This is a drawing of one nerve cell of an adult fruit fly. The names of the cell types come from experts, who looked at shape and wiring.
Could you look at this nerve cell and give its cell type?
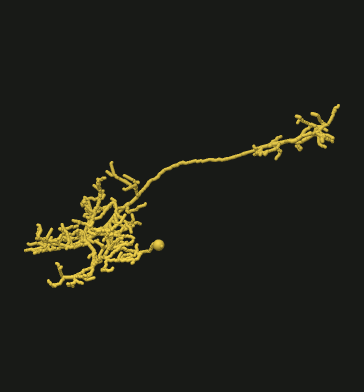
PS281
